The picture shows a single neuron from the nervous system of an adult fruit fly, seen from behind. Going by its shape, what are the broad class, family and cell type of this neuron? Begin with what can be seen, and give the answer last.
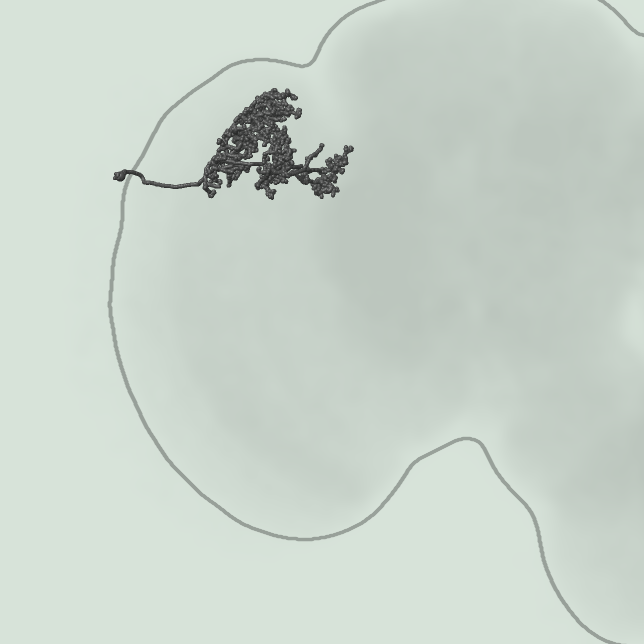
In this view it is wider than it is tall. It is an optic-lobe intrinsic neuron. The family is TmY. It is of cell type TmY16.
